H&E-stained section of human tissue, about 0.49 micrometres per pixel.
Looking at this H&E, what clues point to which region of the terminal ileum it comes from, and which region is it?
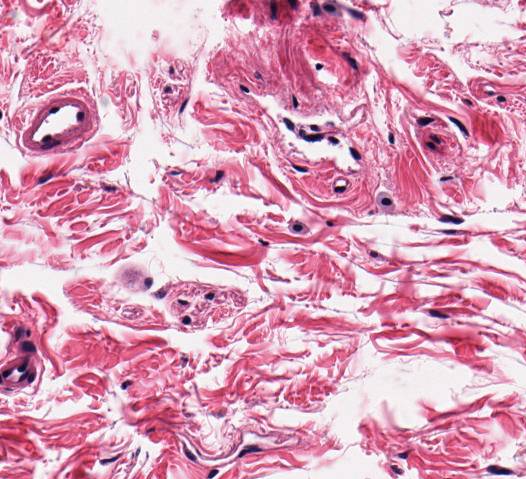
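Dense connective tissue, that one: wavy pink collagen bundles fill the whole field, running every which way. Fibroblast nuclei are sparse, dark and elongated, scattered between the bundles.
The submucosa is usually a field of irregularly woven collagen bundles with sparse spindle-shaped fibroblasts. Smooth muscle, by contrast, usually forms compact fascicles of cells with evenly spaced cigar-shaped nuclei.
There's a small vessel cut across near the upper left, and no fat cells anywhere.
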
